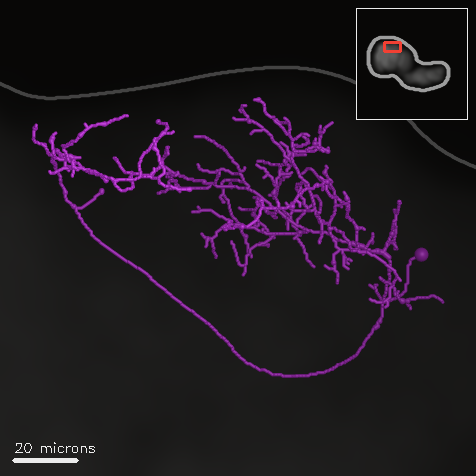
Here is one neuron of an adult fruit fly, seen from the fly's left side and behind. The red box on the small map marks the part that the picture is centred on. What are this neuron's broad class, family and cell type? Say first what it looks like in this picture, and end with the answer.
Its cell body lies on the right of the picture. By the scale bar it is about 130 microns wide in this view. The picture shows dozens of branch ends. This is a central-brain intrinsic neuron. The family is hemilineage LHl2_dorsal. The cell type is CB3357.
